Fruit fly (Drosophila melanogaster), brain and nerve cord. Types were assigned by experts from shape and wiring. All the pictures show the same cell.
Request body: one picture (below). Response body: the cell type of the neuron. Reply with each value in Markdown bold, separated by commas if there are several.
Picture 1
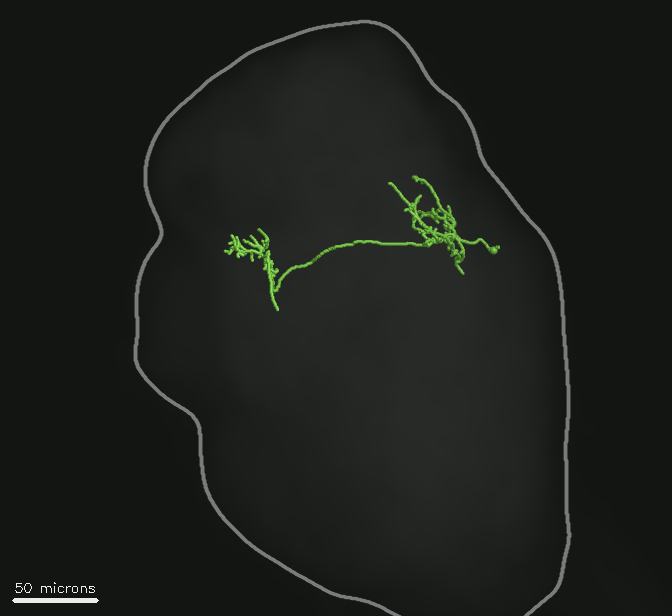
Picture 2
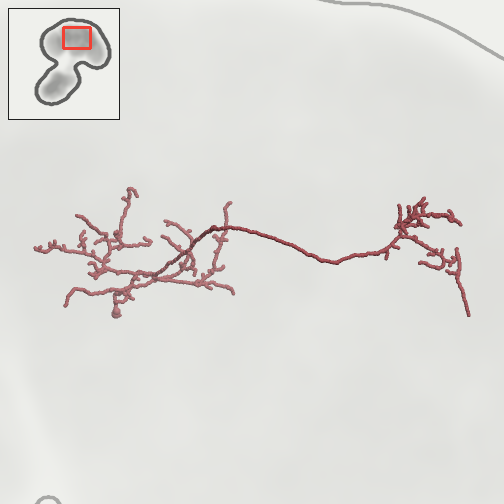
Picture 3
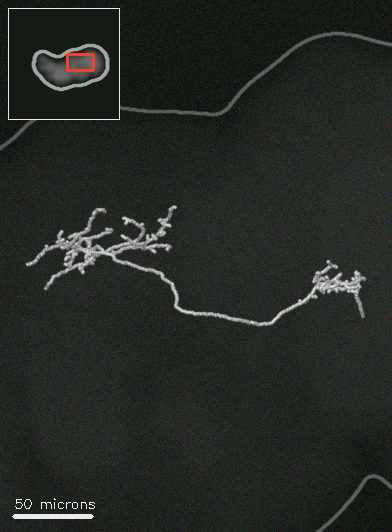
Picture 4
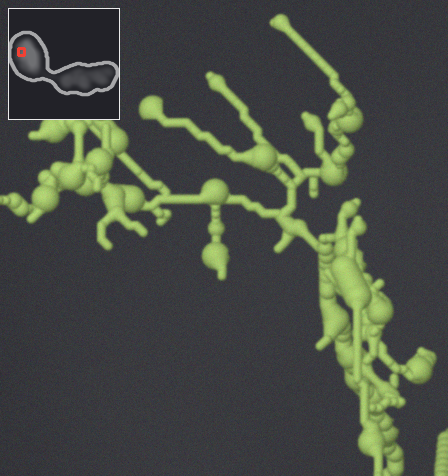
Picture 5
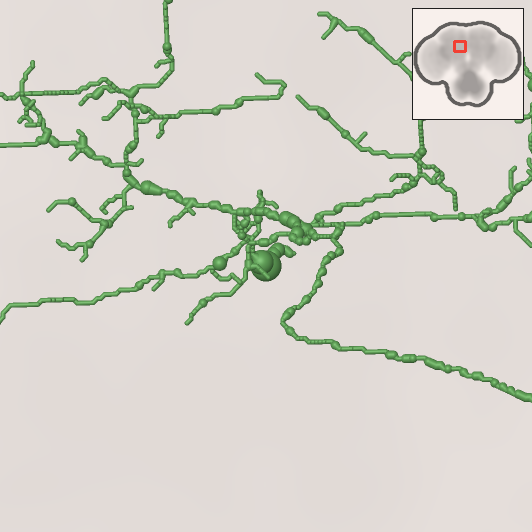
**CB3010**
